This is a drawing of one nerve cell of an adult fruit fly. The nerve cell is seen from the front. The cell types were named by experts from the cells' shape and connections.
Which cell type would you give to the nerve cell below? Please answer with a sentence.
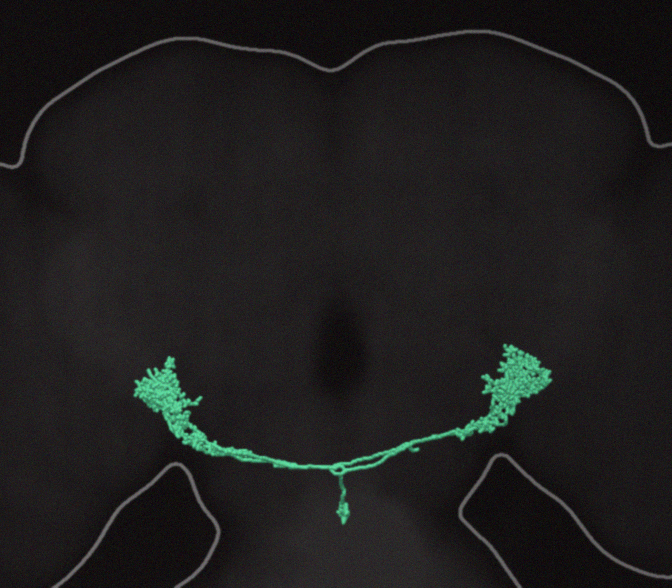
The cell type is WED191.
